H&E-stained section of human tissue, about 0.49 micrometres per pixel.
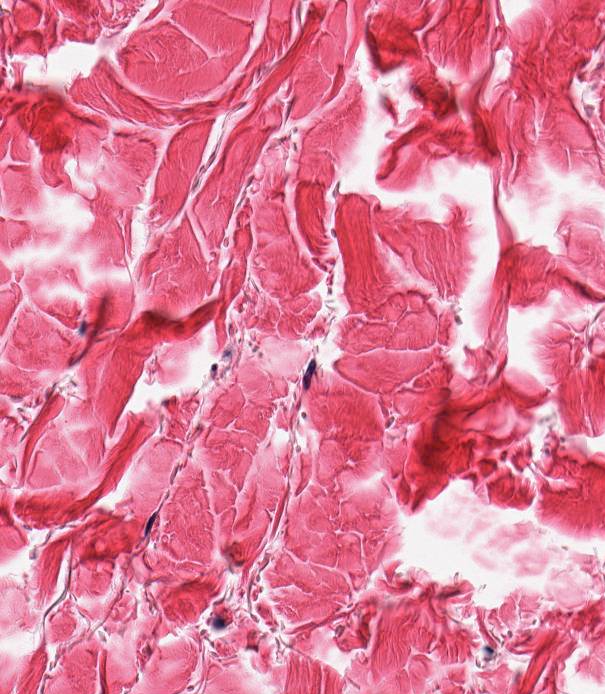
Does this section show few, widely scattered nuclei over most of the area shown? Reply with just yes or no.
Yes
